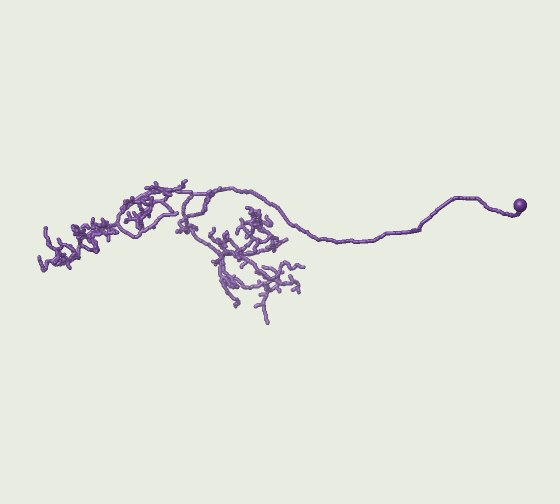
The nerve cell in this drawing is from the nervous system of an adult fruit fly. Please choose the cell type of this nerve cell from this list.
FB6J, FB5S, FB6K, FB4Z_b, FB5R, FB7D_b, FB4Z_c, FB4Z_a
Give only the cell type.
FB6J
